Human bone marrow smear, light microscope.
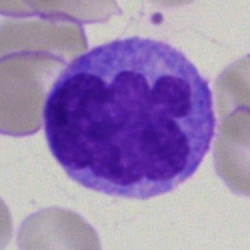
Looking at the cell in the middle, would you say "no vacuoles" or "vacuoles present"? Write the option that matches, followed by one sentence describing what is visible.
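No vacuoles. No vacuoles are seen in the cytoplasm.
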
